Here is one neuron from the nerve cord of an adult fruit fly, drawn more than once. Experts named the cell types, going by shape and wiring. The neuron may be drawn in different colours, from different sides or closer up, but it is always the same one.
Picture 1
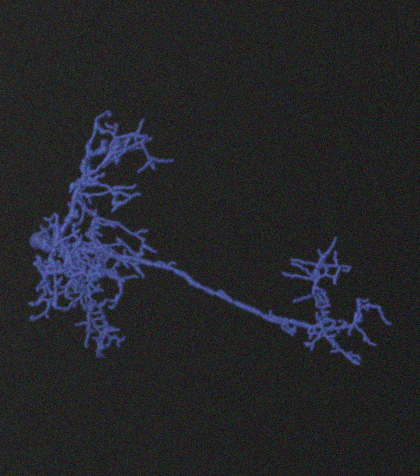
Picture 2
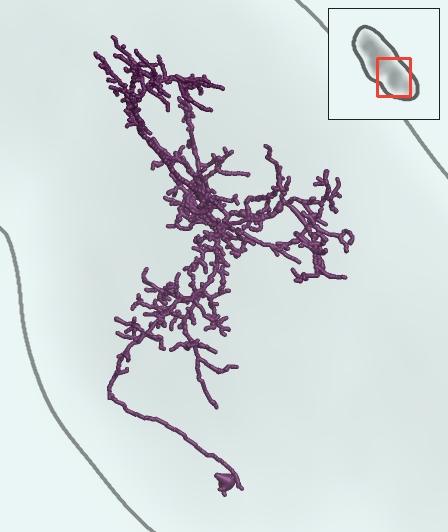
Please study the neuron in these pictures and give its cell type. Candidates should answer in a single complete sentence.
The cell type given to this neuron is IN13A018.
